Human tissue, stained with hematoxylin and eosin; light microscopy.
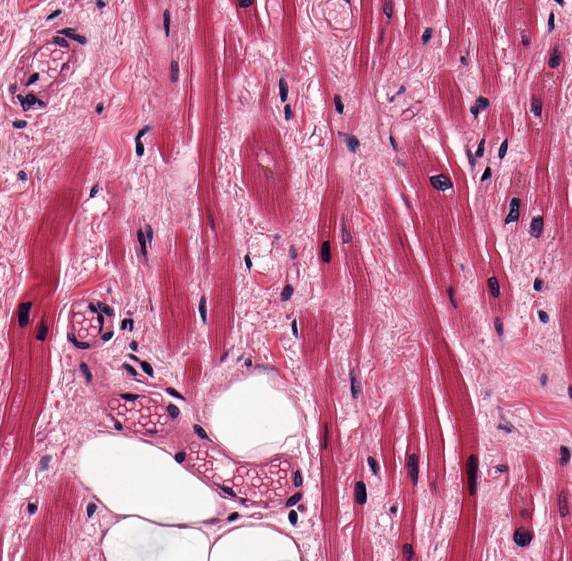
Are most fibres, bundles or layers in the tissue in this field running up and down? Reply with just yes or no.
Yes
